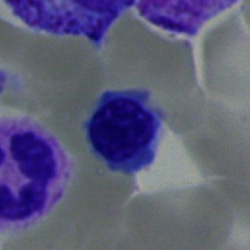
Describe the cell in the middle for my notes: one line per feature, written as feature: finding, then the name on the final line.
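Nucleus: fills most of the cell
Chromatin: dense, dark purple-blue
Cytoplasm: scant rim, blue
Outline: irregular, somewhat angular
Name: erythroblast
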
